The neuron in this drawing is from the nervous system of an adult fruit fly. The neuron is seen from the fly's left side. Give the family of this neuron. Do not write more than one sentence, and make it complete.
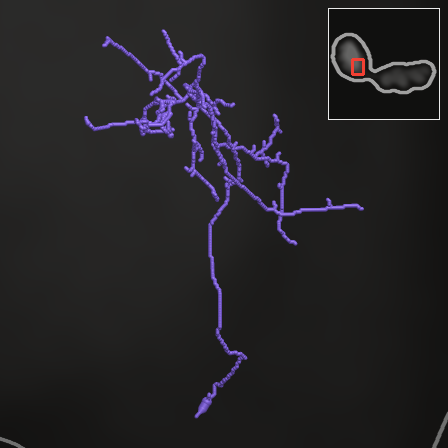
The neuron is part of the family known as hemilineage LB3.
